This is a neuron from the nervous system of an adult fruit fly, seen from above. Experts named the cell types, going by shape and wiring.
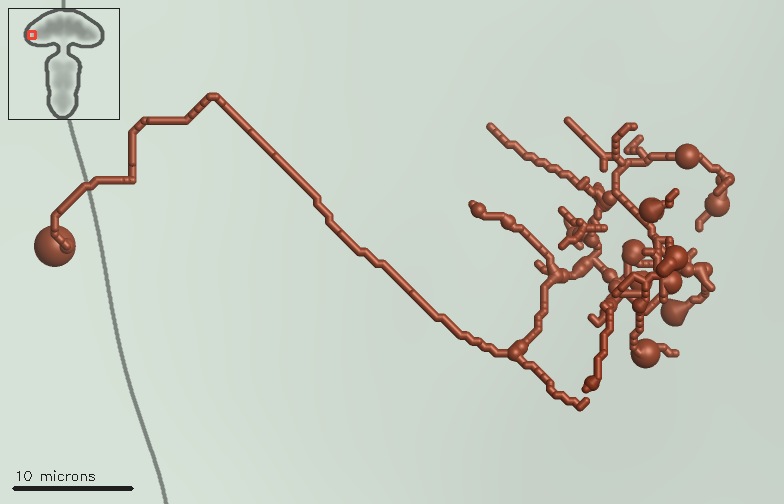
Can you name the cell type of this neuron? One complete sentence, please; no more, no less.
This neuron is recognized as the cell type Cm4.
